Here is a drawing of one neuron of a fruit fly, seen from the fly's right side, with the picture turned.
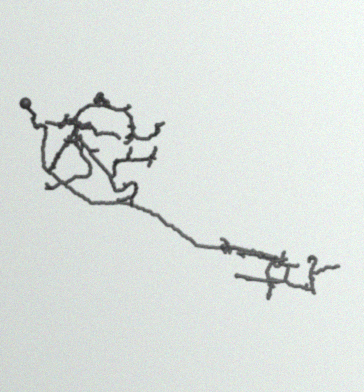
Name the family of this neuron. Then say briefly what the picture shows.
Its family is hemilineage DL2_dorsal. It is a central-brain intrinsic neuron. Its cell body lies at the upper left of the picture. In this view it is wider than it is tall.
